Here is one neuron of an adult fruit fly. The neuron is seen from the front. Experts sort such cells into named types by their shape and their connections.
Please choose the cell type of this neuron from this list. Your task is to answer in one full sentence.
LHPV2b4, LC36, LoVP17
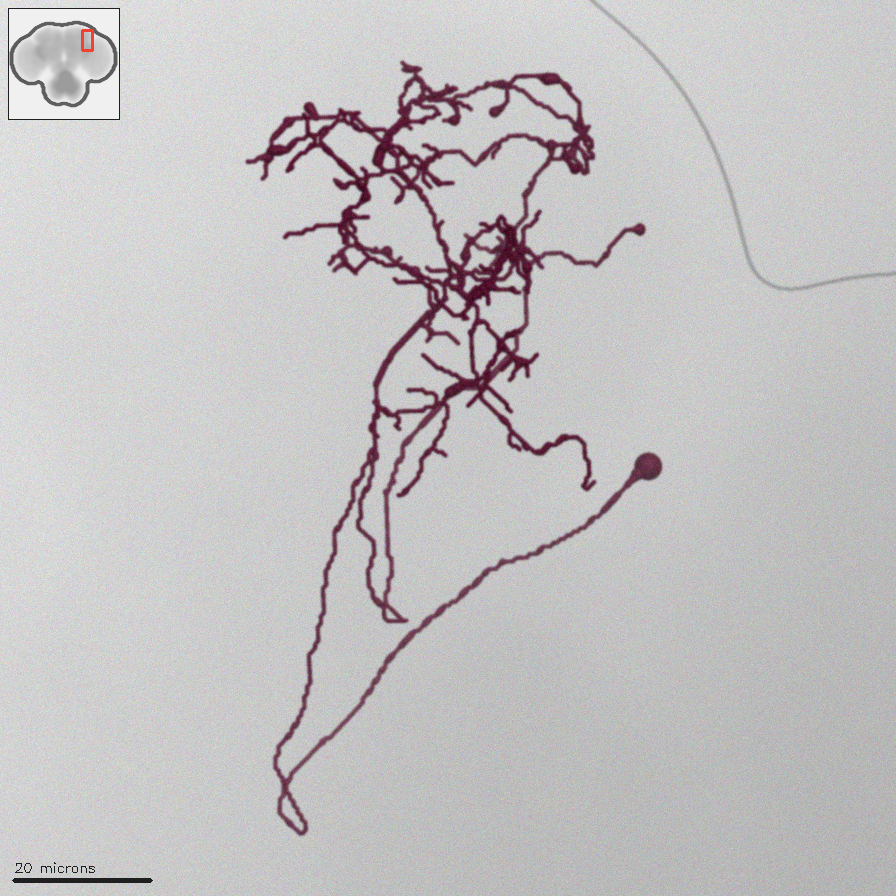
To the cell type LHPV2b4 belongs this neuron.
